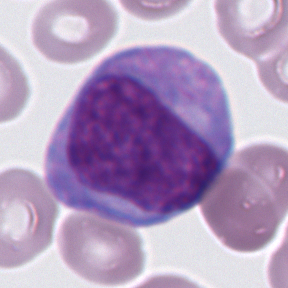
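Atypical promyelocyte in a stained peripheral blood smear. The outline of the cell is smooth and roughly rounded. Its nucleus lies off-centre, toward the lower left, and the widest band of cytoplasm lies on the upper right side of the nucleus. No vacuoles are present in the cytoplasm.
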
